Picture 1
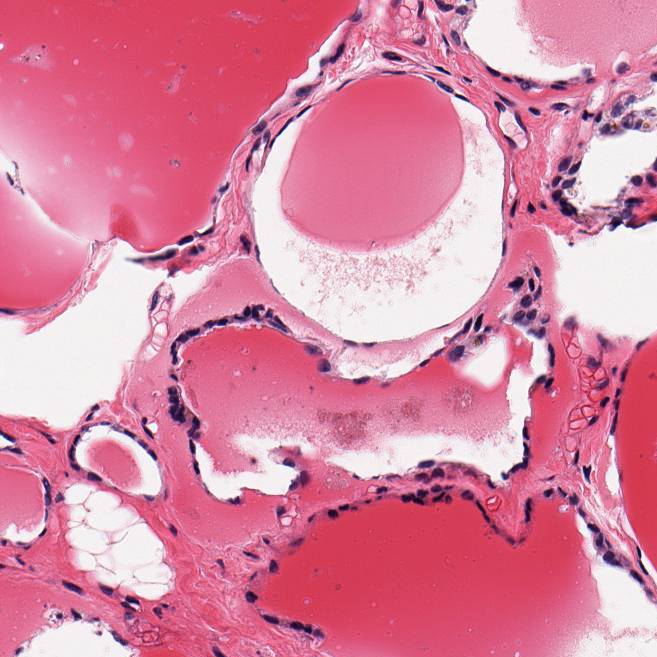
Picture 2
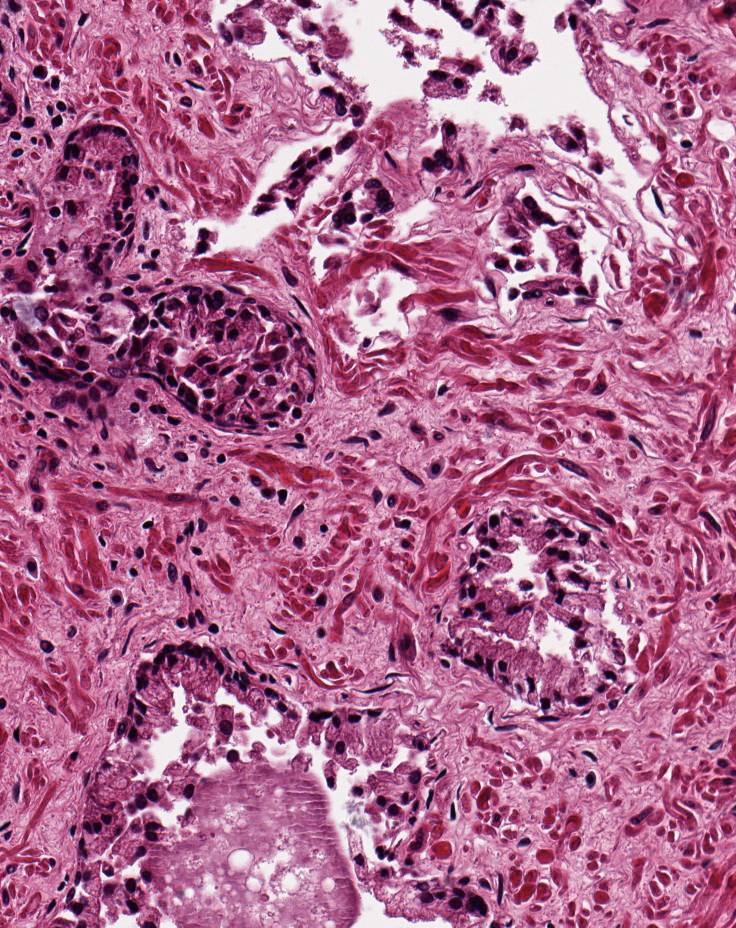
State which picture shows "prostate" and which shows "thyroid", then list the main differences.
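Thyroid is shown in picture 1, prostate in picture 2. The thyroid field consists of large rounded and irregular closed spaces filled with homogeneous, deeply pink colloid and separated only by thin strands of tissue. Each space is lined by a single layer of flattened cells whose small, dark, elongated nuclei lie parallel to the wall. In the prostate, deep red spindle-shaped fibre bundles run in many different directions through the stroma, with small dark nuclei scattered singly among them. Right of centre, gland cells surround a small irregular white lumen, while in the upper left a rounded, compact nest of crowded dark oval nuclei has no clear lumen.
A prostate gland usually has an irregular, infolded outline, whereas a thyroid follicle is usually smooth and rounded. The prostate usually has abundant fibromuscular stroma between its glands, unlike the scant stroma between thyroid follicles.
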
